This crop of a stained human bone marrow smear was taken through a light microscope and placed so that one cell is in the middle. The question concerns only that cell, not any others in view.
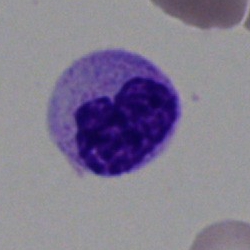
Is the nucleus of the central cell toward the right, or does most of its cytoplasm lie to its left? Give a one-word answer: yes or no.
Yes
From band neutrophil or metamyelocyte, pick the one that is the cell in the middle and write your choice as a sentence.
By type, the central cell of the crop is a band neutrophil.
